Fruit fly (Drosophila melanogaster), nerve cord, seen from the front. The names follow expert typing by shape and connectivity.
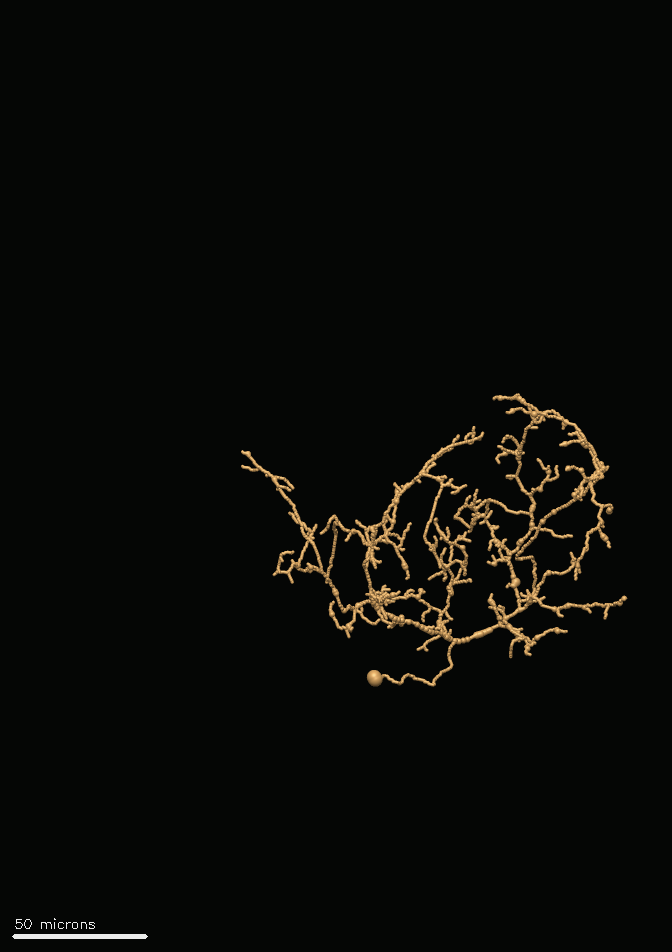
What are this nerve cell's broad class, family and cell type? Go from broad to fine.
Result: nerve-cord intrinsic neuron; hemilineage 04B; IN04B050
